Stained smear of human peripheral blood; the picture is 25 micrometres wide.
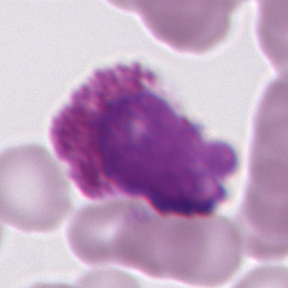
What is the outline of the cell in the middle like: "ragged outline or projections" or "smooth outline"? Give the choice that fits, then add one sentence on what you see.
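Ragged outline or projections. The outline of the cell is irregular and ragged rather than smoothly round.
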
